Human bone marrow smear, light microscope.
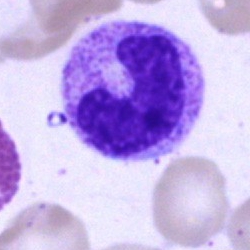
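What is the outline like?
Round and smooth.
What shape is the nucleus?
Deeply indented, its notch opening toward the upper left, with no nucleoli visible.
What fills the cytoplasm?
Fine purple granules.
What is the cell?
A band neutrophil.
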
